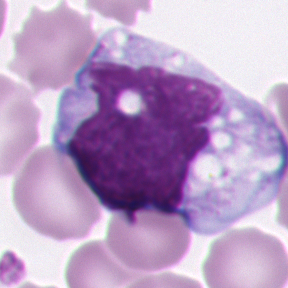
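Monocyte, central nucleated cell, peripheral blood smear. Nucleus irregular in outline, several notches along edges; chromatin dense, dark purple. Cytoplasm pale greyish blue, several clear vacuoles on right side.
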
